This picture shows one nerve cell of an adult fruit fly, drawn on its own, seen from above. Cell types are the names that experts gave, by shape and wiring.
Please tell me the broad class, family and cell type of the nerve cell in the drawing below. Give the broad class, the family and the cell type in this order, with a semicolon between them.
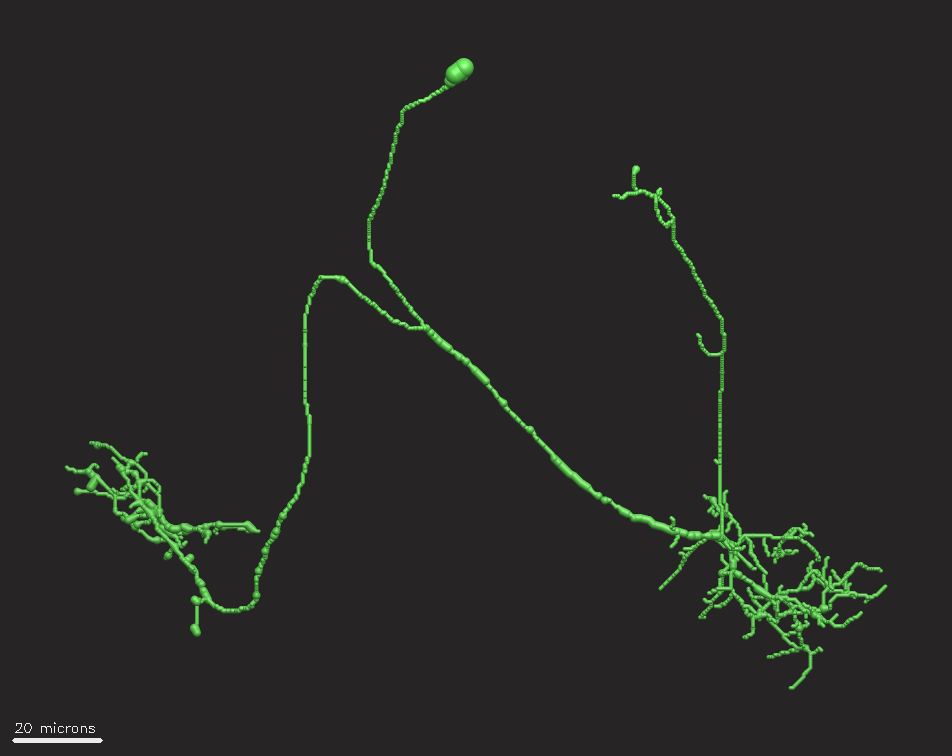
central-brain intrinsic neuron; hemilineage WEDd2; WED083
